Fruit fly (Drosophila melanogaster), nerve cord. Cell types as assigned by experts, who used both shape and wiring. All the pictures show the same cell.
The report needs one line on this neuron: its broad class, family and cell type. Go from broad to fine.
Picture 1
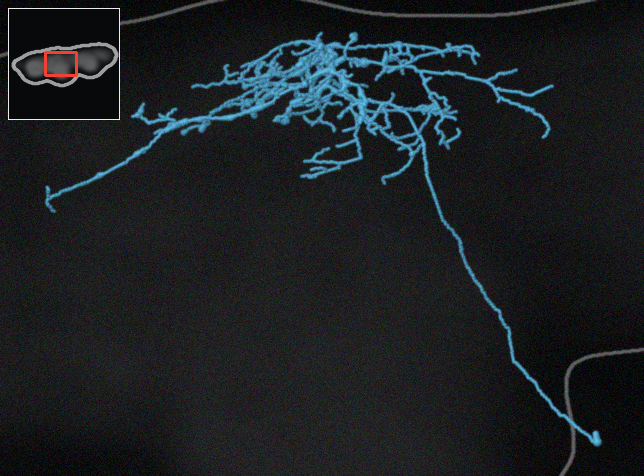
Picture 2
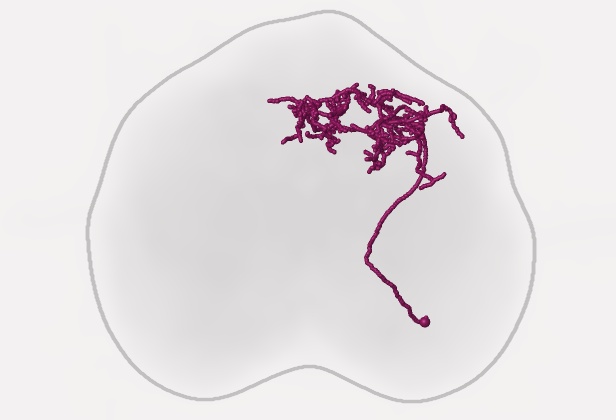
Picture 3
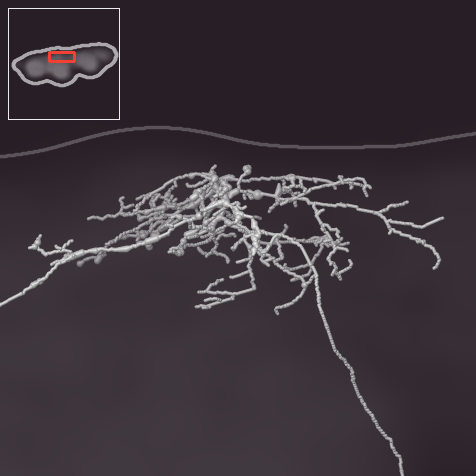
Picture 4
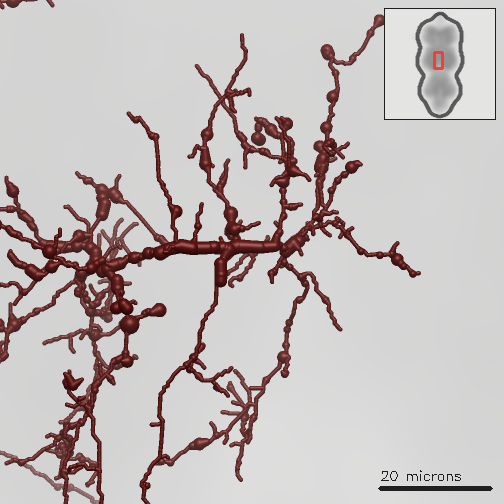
nerve-cord intrinsic neuron; hemilineage 03B; IN03B058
